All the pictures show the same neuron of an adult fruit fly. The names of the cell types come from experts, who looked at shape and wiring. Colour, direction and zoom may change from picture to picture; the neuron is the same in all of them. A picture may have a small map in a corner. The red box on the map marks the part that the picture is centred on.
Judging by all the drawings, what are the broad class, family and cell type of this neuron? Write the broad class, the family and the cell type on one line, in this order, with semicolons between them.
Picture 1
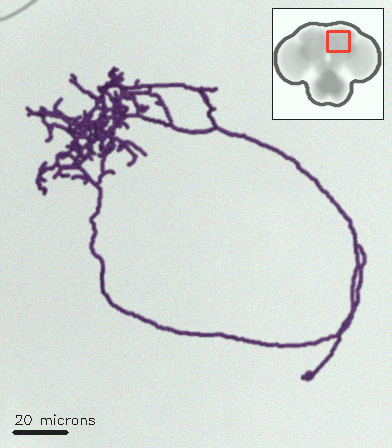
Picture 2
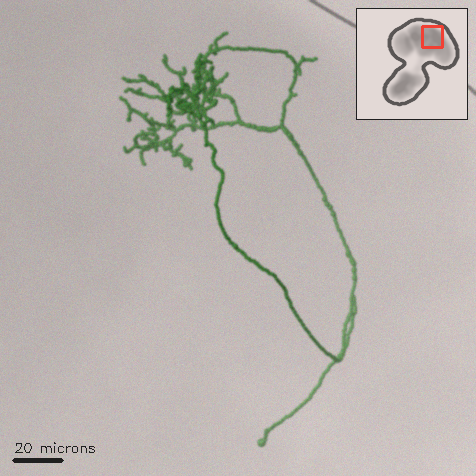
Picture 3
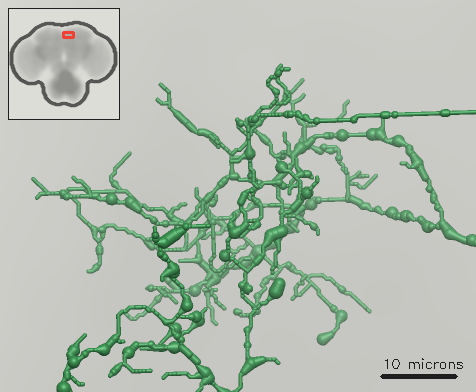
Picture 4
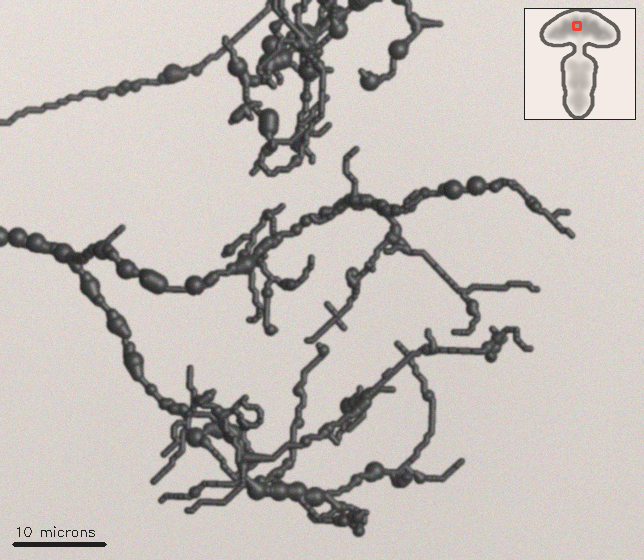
central-brain intrinsic neuron; hemilineage VLPl&p1_posterior; SMP567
